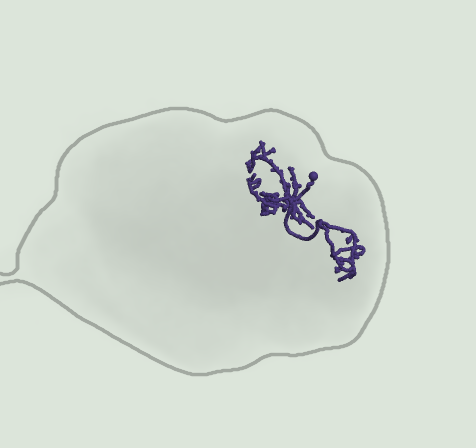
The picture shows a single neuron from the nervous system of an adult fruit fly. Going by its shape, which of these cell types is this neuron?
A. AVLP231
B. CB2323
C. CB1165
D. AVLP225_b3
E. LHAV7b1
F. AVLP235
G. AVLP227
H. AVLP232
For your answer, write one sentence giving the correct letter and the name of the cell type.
Option G, AVLP227, is the cell type of the neuron.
